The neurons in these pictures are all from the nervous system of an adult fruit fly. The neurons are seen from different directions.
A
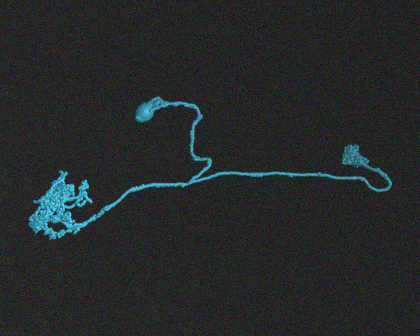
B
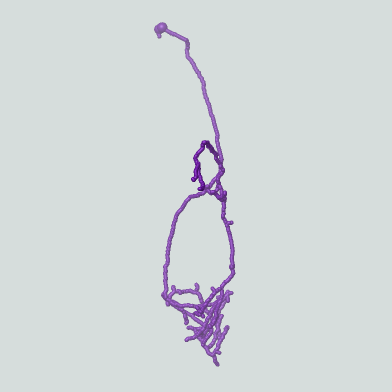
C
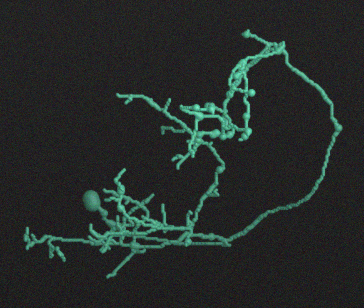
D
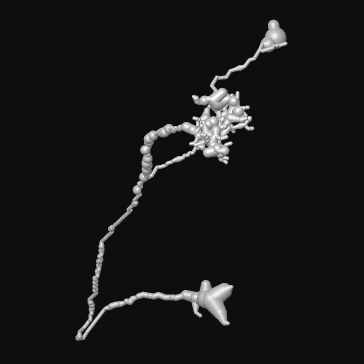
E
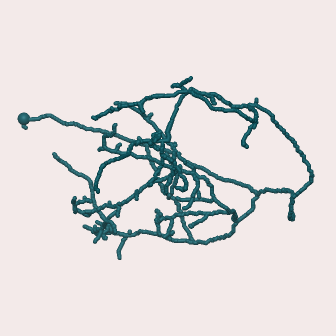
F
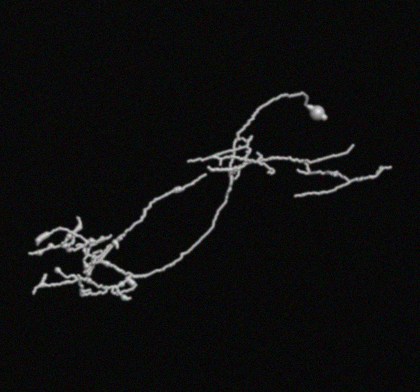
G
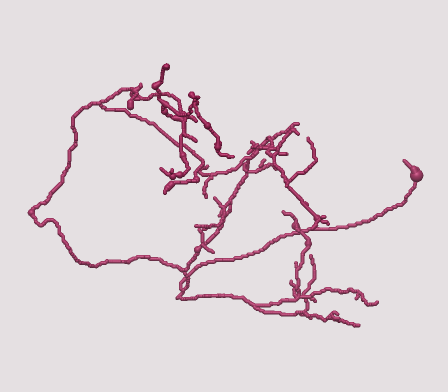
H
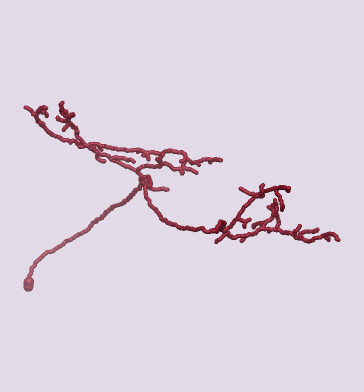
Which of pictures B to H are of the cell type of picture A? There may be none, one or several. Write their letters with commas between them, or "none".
D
